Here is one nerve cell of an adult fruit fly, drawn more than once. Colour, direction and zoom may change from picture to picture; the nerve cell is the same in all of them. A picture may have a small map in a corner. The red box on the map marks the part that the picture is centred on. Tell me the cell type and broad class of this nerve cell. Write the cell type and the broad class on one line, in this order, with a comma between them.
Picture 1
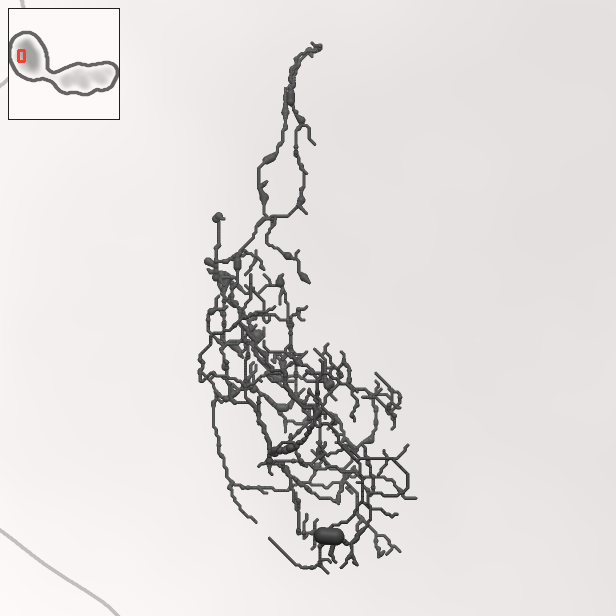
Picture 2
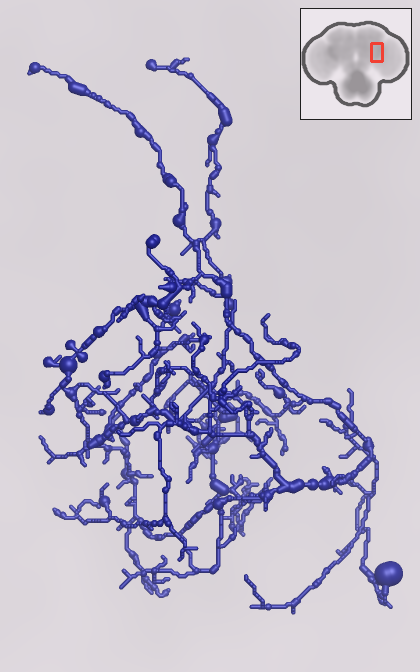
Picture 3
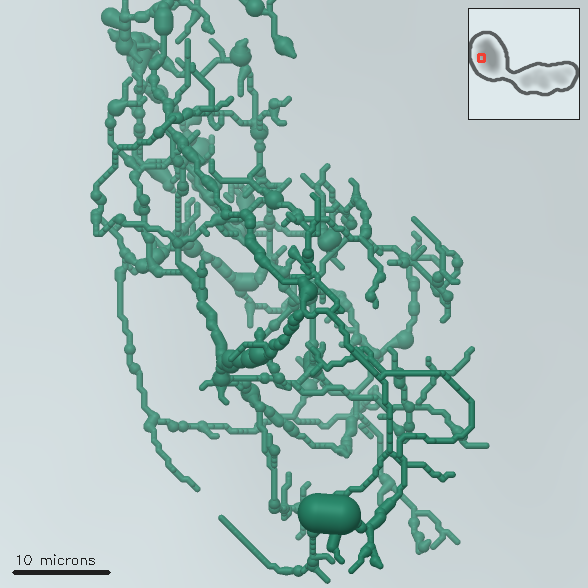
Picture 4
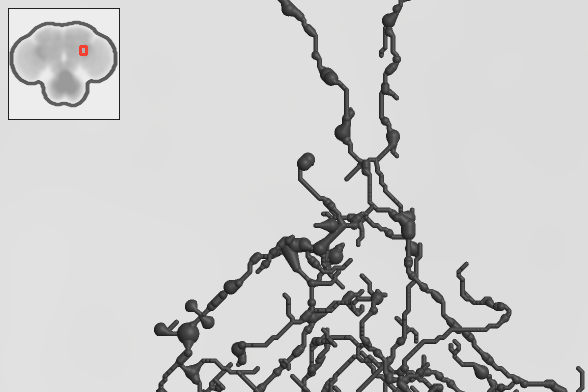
AVLP385, central-brain intrinsic neuron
